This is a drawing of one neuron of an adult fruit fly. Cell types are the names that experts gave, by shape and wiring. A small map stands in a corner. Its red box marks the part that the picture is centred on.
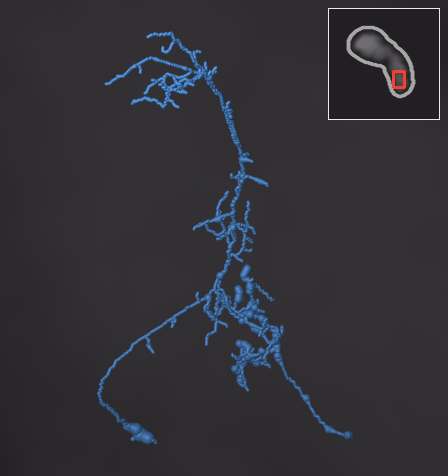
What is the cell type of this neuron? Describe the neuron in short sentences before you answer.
Dozens of branch ends can be seen. In this view it is taller than it is wide. This is a nerve-cord intrinsic neuron. The cell type is IN19A106.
